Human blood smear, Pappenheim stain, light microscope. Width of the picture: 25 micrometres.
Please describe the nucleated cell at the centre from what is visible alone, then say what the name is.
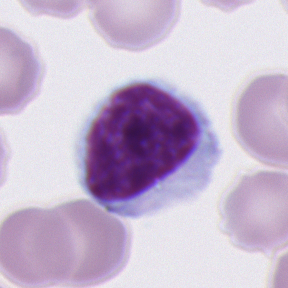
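Dense, dark purple chromatin, coarsely clumped, marks the nucleus. Around it lies pale blue-grey cytoplasm, widest at the lower right of the nucleus and showing no visible granules. The cell is a typical lymphocyte.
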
